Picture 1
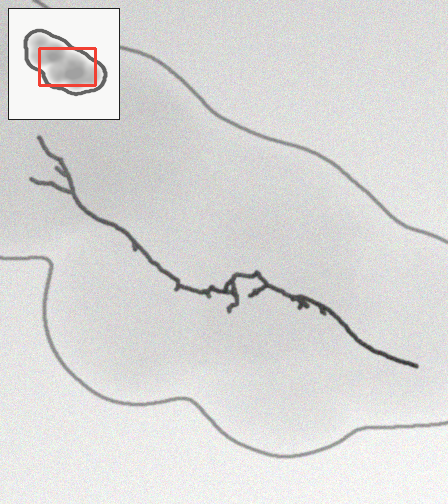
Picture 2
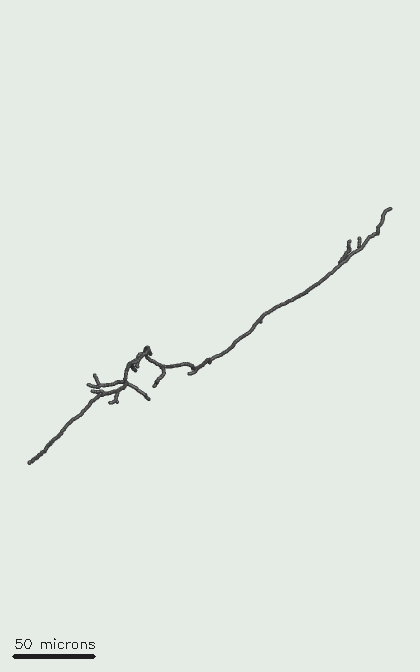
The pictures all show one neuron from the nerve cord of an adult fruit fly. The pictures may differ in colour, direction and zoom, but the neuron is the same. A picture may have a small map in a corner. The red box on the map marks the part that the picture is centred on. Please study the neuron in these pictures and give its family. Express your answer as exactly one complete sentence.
The neuron is assigned to family hemilineage 14B.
